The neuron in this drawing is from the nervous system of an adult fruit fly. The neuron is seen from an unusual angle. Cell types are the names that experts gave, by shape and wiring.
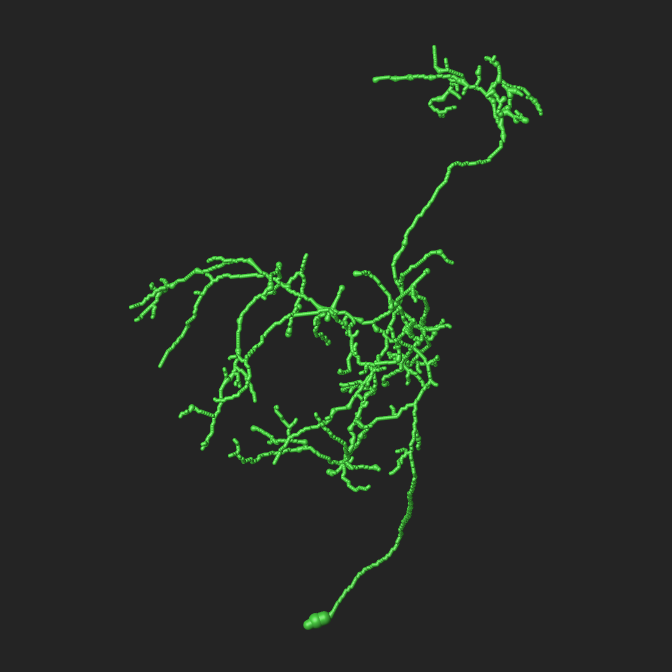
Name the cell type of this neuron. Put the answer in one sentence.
The cell type is IN13B068.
